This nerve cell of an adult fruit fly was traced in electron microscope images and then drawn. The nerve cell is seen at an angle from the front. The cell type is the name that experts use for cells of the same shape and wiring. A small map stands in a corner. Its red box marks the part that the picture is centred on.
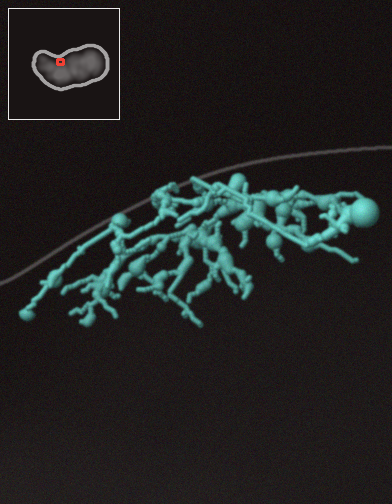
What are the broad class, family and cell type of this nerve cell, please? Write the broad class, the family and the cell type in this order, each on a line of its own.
optic-lobe intrinsic neuron
Dm
Dm10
